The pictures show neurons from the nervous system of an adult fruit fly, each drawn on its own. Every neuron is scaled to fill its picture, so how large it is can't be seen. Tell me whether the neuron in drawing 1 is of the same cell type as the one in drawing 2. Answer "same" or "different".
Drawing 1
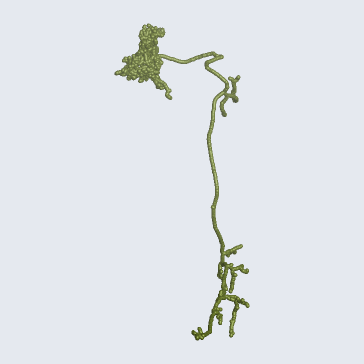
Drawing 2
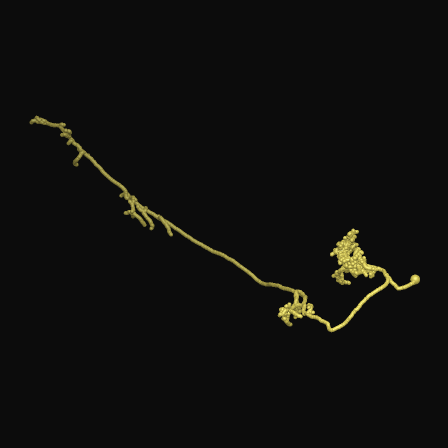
different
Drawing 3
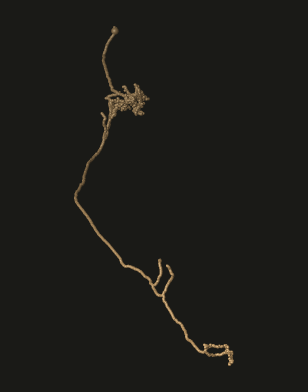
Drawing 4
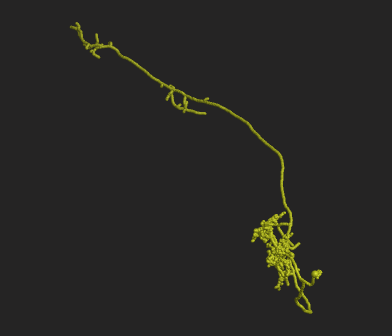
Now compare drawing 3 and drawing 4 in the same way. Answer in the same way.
different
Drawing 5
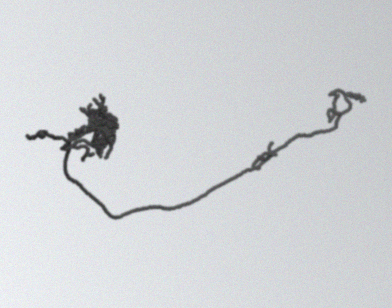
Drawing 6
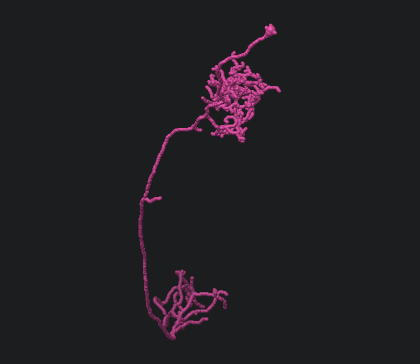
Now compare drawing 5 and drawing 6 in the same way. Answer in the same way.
same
